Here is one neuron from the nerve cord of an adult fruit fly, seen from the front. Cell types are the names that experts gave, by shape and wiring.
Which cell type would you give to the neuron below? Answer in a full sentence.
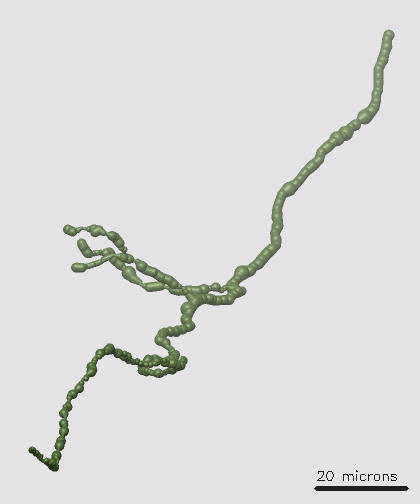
The cell type is SApp08.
